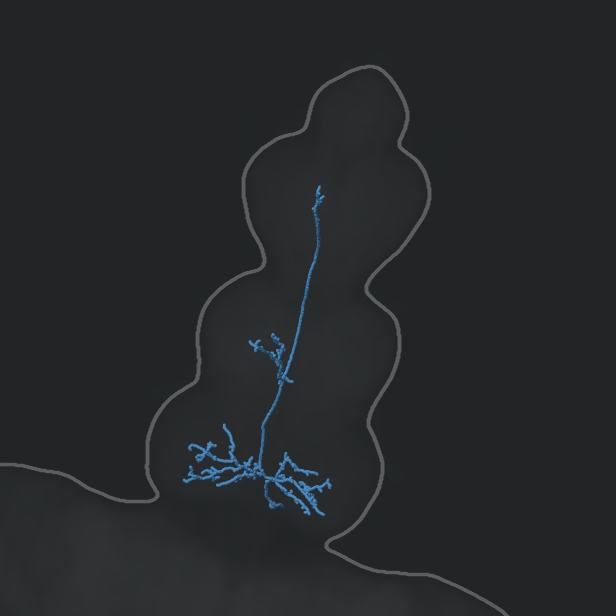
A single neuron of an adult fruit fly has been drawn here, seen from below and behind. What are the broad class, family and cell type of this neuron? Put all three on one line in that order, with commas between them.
nerve-cord intrinsic neuron, hemilineage 09B, IN09B047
